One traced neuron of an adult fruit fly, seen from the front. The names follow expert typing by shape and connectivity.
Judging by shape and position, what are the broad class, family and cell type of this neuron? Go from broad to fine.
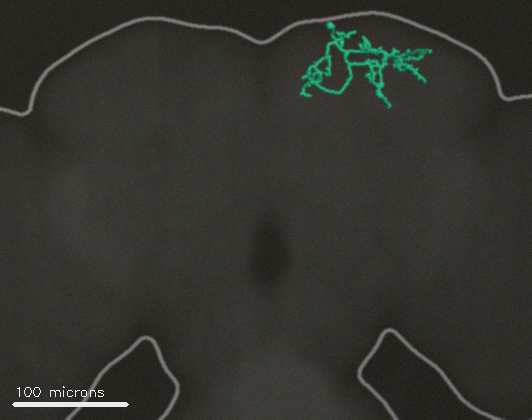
central-brain intrinsic neuron; hemilineage SMPpd1; SLP398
